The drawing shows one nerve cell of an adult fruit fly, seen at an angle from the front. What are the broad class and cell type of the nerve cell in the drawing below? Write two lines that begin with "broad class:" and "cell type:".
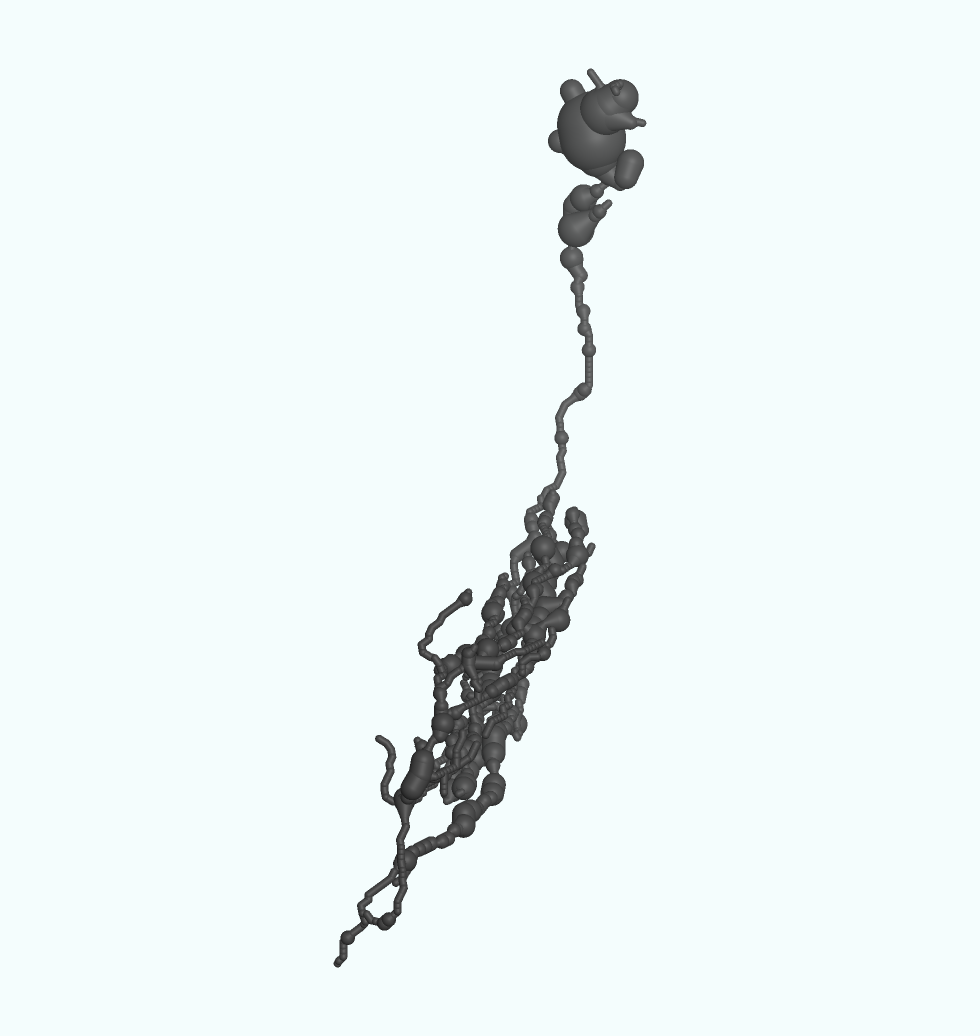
broad class: optic-lobe intrinsic neuron
cell type: Lai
